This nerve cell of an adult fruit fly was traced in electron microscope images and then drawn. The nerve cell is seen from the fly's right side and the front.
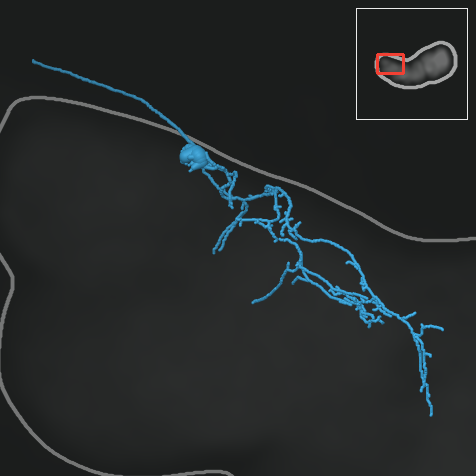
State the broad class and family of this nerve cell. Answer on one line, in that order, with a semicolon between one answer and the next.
motor neuron of the nerve cord; MNad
